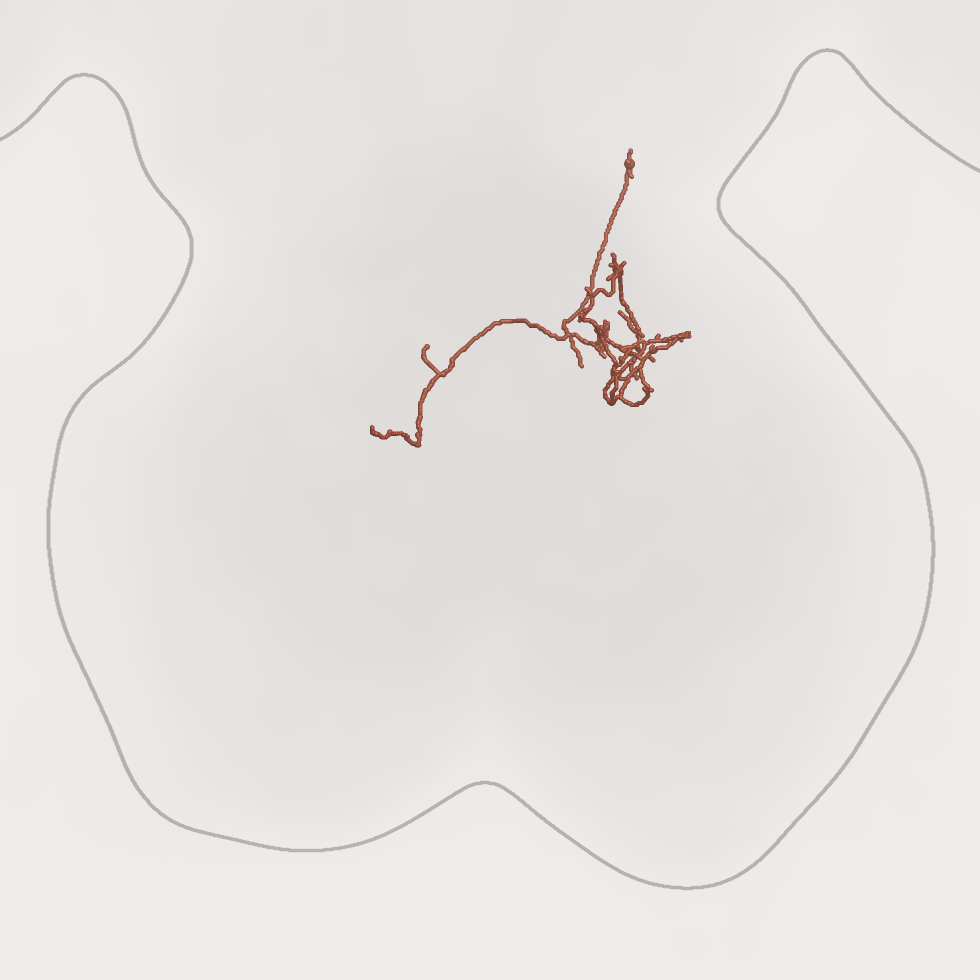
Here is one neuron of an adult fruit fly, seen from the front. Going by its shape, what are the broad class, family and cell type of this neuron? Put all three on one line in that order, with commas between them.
nerve-cord intrinsic neuron, hemilineage 07B, IN07B096_c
